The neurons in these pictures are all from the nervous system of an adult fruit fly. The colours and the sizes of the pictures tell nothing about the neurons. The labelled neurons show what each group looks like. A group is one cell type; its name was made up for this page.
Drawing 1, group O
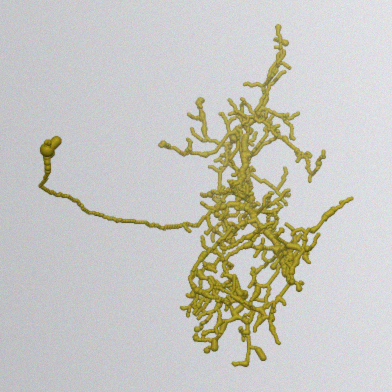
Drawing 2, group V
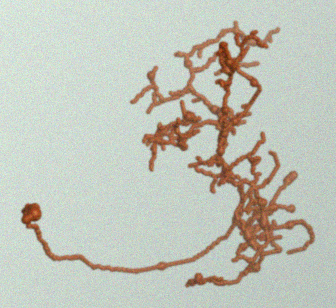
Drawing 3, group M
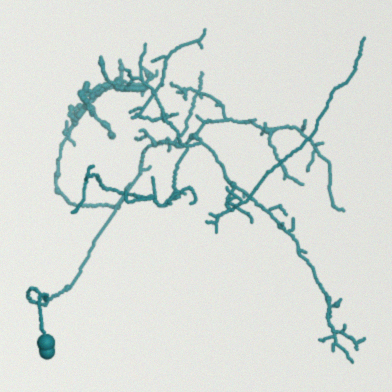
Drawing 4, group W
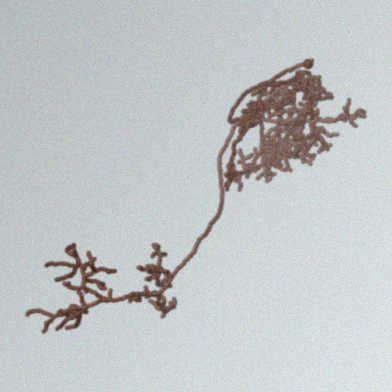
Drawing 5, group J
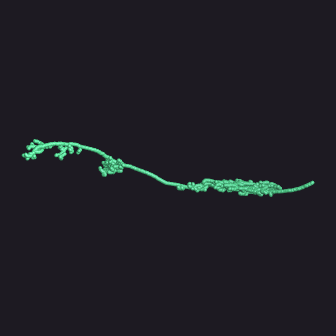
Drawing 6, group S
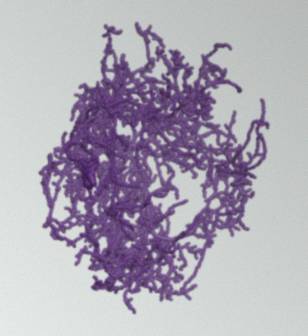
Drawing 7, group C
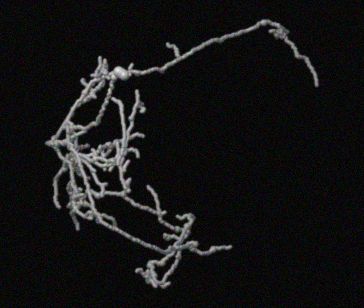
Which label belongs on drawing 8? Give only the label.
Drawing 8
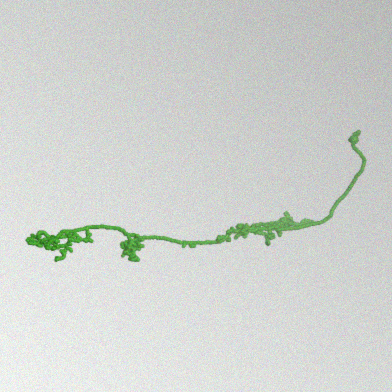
group J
